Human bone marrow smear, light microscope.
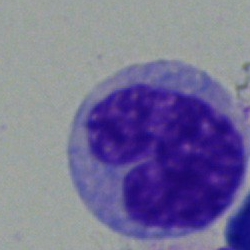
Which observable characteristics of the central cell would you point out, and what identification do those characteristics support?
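A round, smooth outline encloses the cell. The nucleus is indented by a deep cleft entering from the left side and lies toward the right, so a wider rim of cytoplasm remains on the left. No vacuoles are visible in the cytoplasm. Identification: this is a monocyte.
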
